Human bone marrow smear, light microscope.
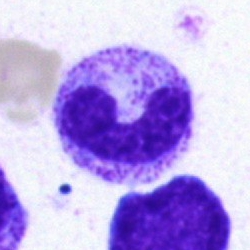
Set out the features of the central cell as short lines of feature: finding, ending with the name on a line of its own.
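Outline: round
Nuclear shape: kidney-shaped, deep notch facing top of cell
Location: nucleus mainly in lower half
Nucleoli: not seen
Name: band neutrophil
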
